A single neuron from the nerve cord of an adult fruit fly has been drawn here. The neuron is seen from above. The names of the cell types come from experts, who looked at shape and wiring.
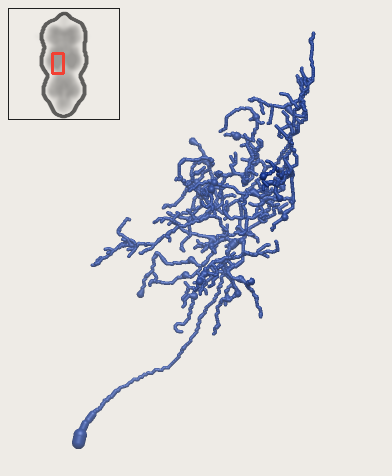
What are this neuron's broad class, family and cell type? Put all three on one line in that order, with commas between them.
nerve-cord intrinsic neuron, hemilineage 01B, IN01B078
